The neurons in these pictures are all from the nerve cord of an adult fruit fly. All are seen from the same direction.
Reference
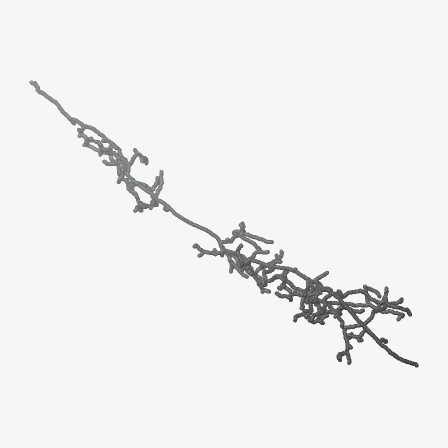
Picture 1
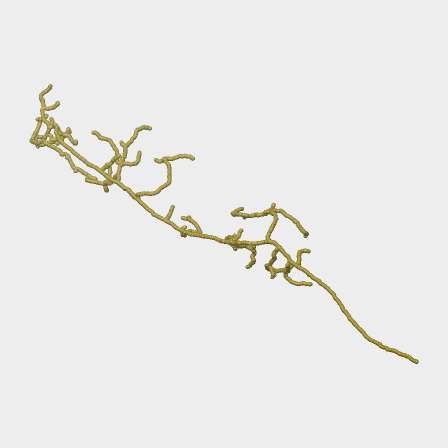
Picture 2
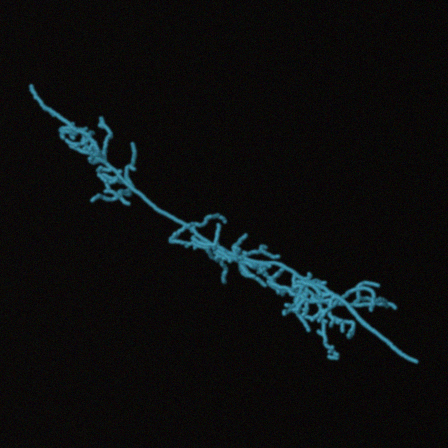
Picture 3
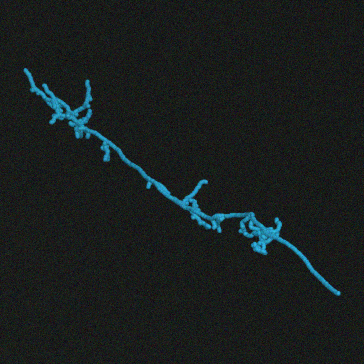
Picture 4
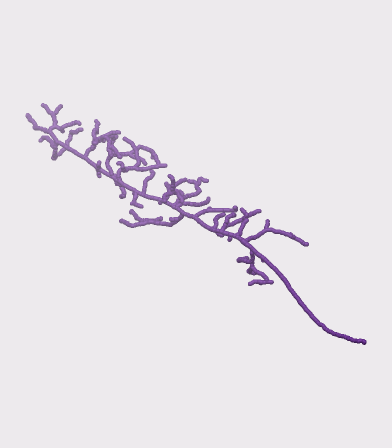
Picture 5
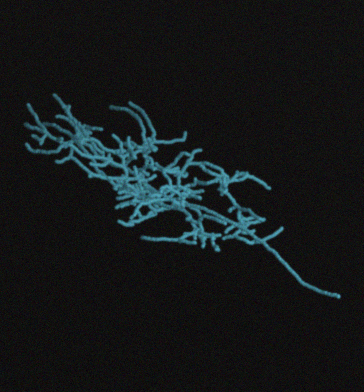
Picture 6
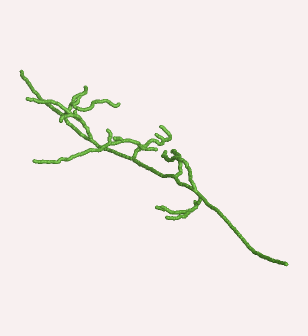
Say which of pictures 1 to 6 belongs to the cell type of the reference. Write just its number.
2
